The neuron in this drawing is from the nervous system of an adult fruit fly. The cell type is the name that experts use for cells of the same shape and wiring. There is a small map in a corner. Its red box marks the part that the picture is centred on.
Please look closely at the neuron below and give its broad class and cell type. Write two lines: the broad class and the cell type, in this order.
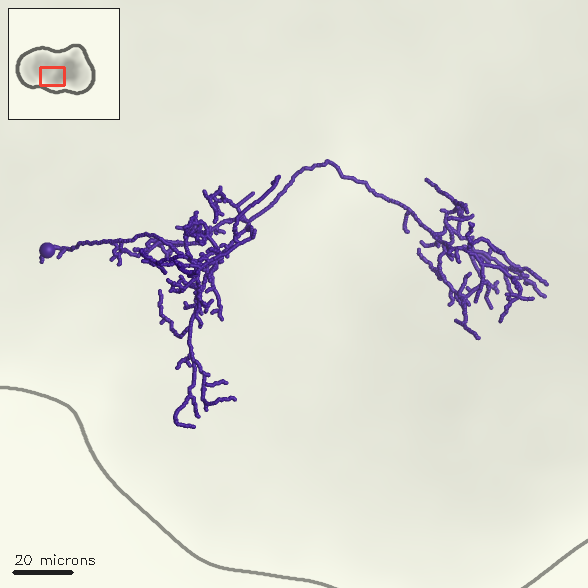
central-brain intrinsic neuron
VES039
